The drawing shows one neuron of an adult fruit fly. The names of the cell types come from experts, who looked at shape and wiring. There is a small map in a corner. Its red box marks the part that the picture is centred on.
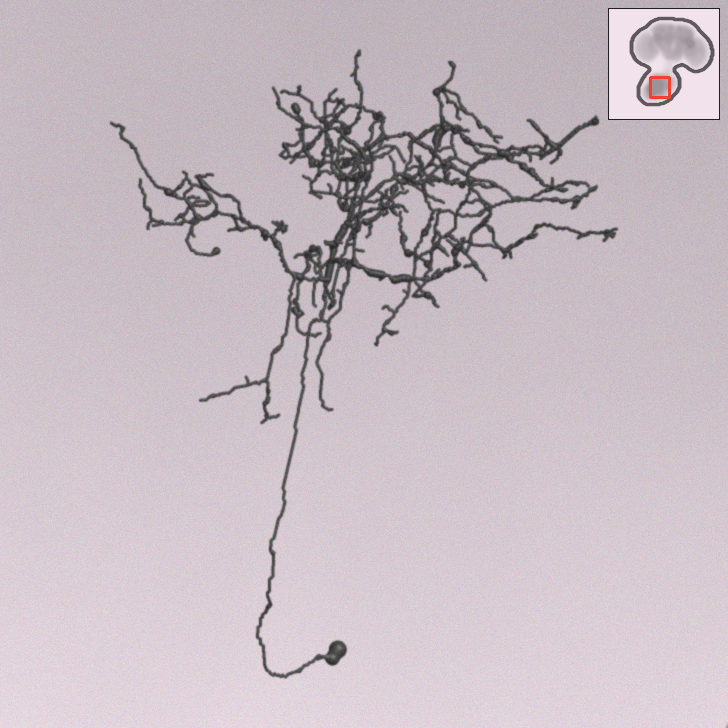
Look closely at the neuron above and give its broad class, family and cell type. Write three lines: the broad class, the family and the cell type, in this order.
nerve-cord intrinsic neuron
hemilineage 00A
IN00A062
